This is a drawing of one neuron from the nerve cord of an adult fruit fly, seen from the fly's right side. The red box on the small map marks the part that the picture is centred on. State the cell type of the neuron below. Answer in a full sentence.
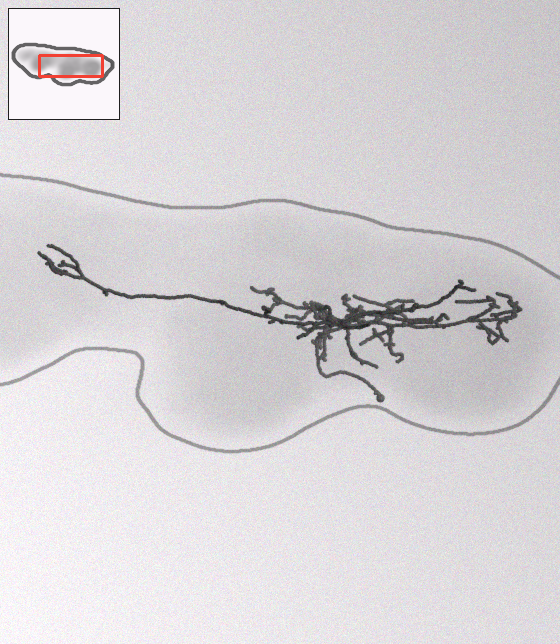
The cell type is IN08B067.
